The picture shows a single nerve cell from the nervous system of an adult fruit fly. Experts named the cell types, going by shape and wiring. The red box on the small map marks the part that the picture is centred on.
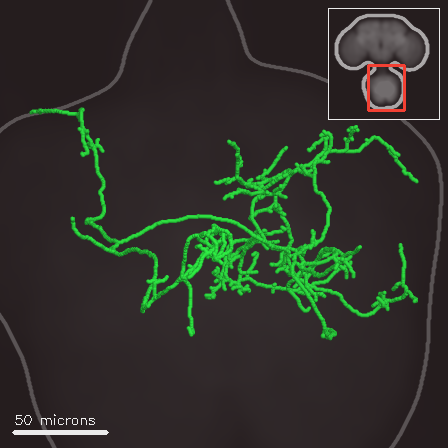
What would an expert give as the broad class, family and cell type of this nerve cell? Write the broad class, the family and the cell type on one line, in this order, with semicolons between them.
nerve-cord intrinsic neuron; hemilineage 08B; IN08B062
